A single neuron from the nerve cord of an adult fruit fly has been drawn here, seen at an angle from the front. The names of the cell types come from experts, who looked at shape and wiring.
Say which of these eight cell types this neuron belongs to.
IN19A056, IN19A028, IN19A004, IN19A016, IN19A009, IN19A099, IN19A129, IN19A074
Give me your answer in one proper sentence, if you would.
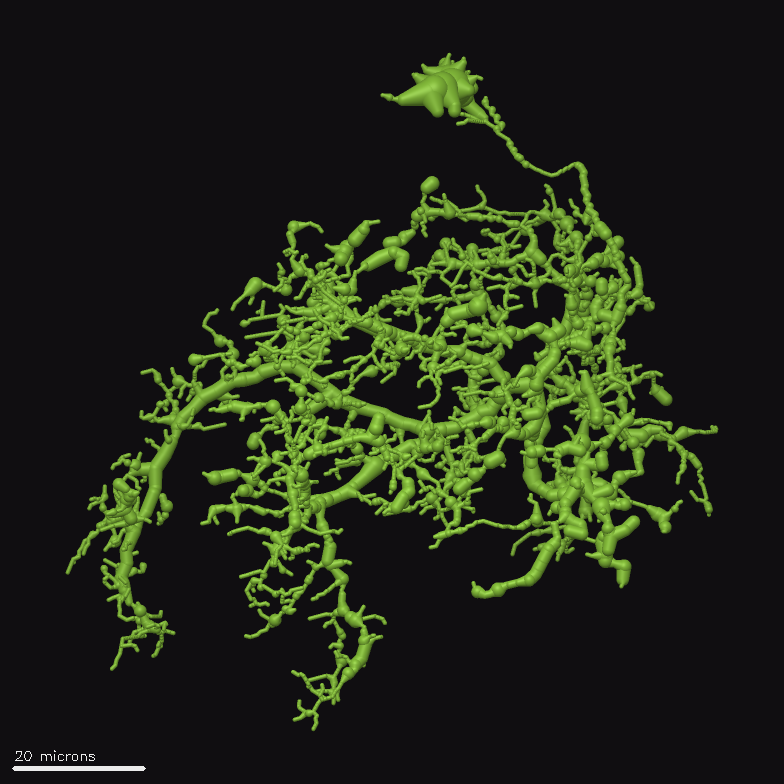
On the level of cell type, this neuron is IN19A016.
